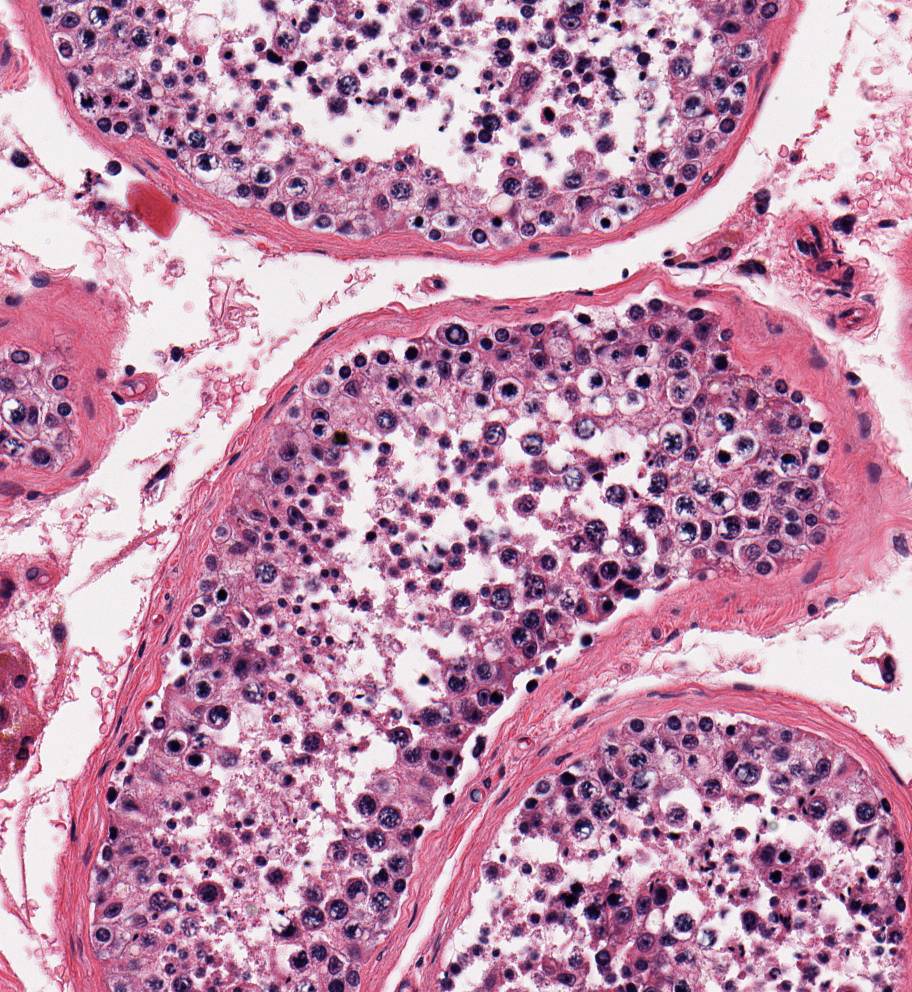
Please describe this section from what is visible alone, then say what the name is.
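So, rounded tubules cut across fill the field: a large elongated one centrally, parts of others at the top, lower right and left edge. Many layers of rounded cells line them, filling most of each interior. Spermatocytes, large cells with round nuclei of coarse, thread-like chromatin, often pale-haloed, are scattered through these layers. Numerous small, very dark round nuclei sit among them, mostly toward tubule centres. Testis, then.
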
